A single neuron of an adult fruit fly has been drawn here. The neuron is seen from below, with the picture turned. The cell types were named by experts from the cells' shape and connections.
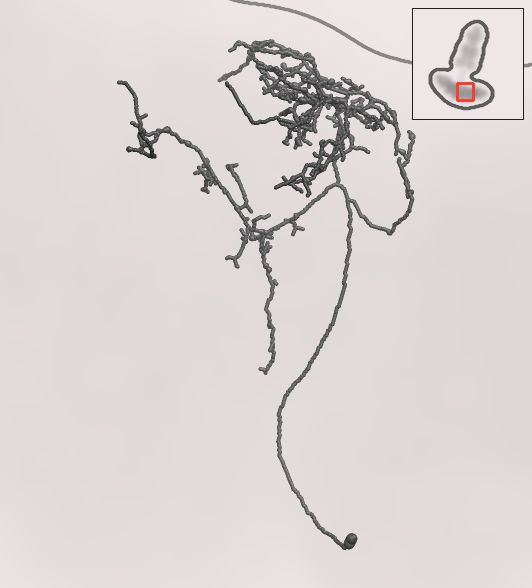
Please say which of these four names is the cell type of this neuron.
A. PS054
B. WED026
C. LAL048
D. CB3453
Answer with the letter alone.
A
